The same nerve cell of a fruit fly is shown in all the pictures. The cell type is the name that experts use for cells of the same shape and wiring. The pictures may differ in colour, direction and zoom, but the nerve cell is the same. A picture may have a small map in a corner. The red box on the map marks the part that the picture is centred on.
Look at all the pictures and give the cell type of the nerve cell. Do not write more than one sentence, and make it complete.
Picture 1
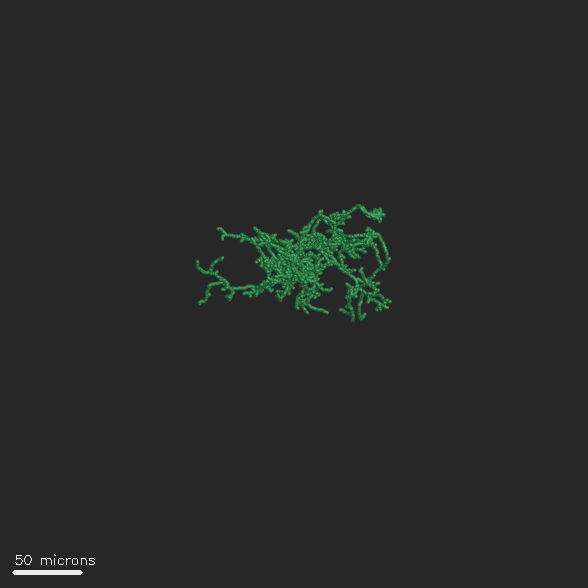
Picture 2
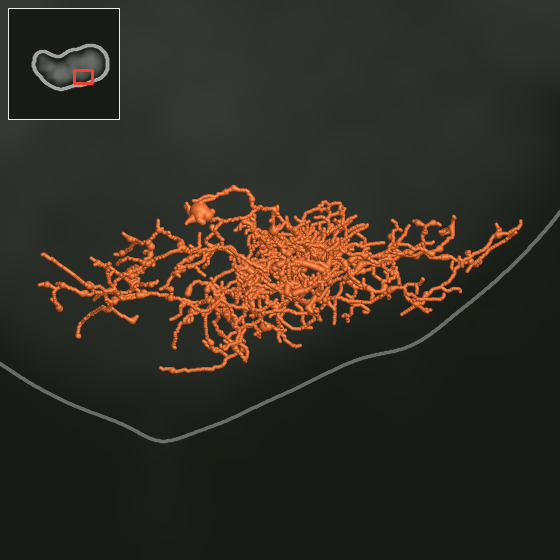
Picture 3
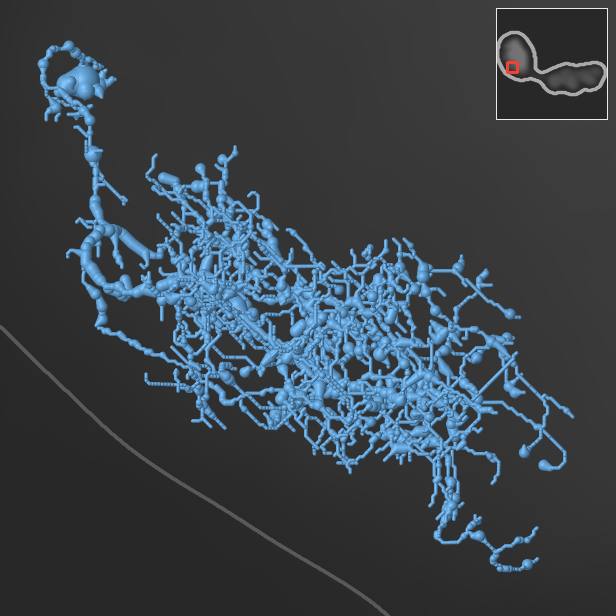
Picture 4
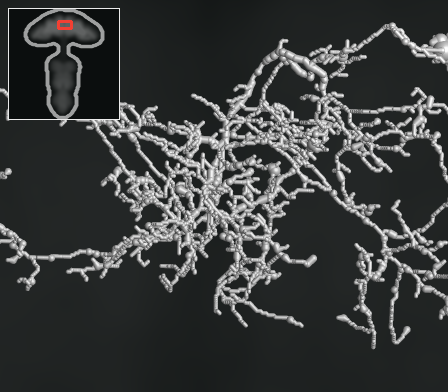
As its cell type, this nerve cell has GNG076.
